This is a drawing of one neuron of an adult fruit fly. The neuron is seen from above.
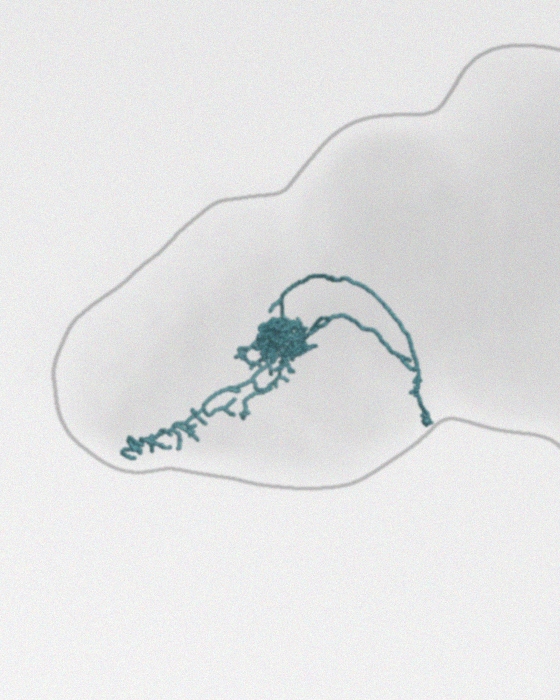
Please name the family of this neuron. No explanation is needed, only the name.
MeLo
